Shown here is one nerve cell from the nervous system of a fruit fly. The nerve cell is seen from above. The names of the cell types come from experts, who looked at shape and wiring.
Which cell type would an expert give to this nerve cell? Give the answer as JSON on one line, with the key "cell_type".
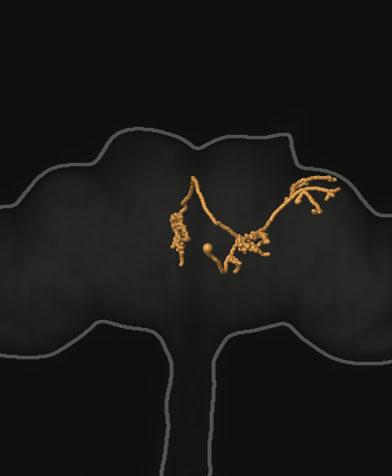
{"cell_type": "CB4231"}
